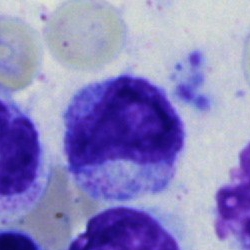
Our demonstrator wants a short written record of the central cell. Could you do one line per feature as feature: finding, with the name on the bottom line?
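Outline: roughly round
Chromatin: dark purple, densely stained
Cytoplasm: a visible band along the lower side
Colour: cytoplasm pale lilac-grey
Identity: monocyte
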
